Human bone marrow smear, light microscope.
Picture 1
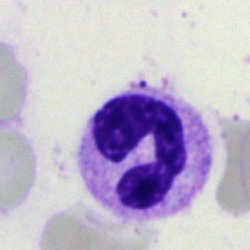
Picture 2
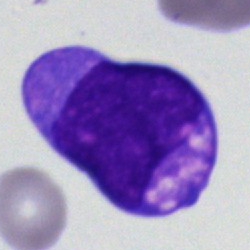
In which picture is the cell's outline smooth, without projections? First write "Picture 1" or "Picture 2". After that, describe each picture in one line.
Picture 1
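What picture 1 shows: The cell outline is round and smooth.
What picture 2 shows: The cell outline is irregular, with a rounded bulge of cytoplasm at the upper left.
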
